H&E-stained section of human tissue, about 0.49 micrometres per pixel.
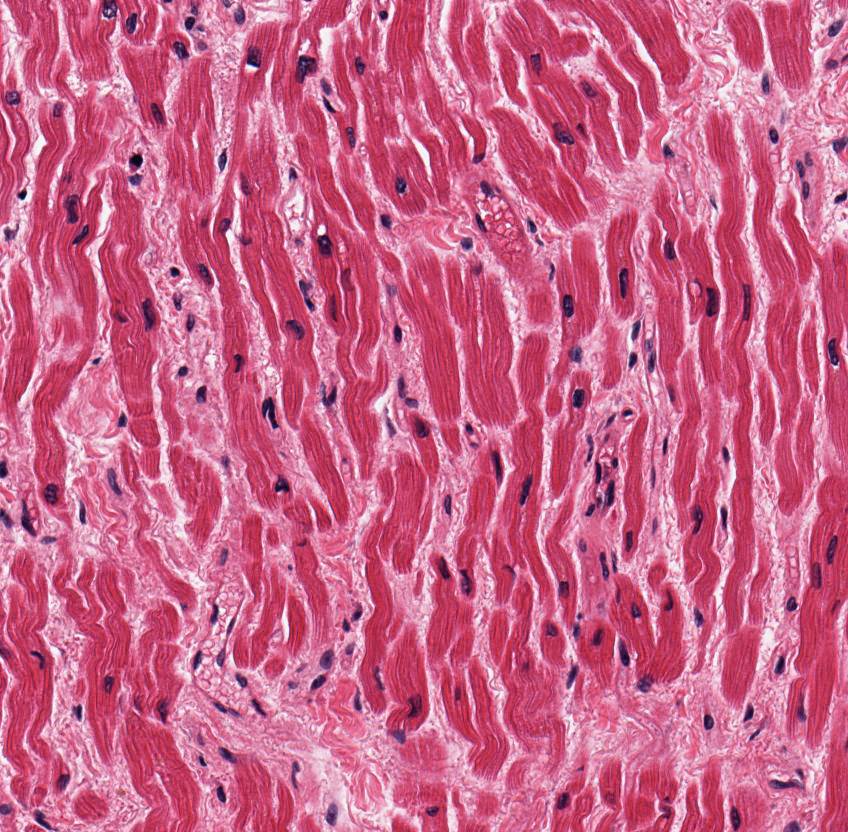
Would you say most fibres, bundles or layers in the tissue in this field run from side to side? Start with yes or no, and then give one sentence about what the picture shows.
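No. Elongated eosinophilic muscle fibres run roughly from top to bottom across the whole field.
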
